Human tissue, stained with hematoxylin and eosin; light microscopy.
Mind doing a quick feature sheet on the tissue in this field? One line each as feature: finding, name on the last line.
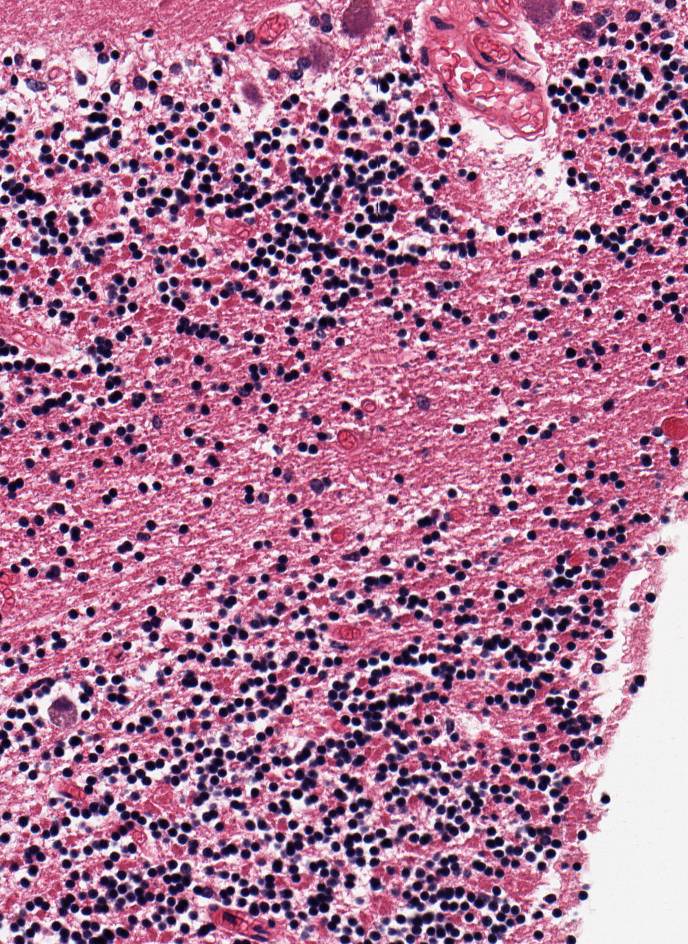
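Layers: densely packed small dark nuclei in the upper and lower field; a less cellular pink band crossing the middle
Nuclei: small, round, uniformly dark-staining, with very little visible cytoplasm
Middle band: finely fibrillar pink material, strands running roughly left to right
Vessel: small, top right, containing red blood cells
Name: cerebellum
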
